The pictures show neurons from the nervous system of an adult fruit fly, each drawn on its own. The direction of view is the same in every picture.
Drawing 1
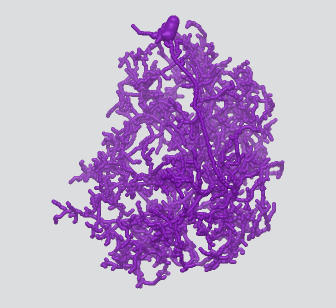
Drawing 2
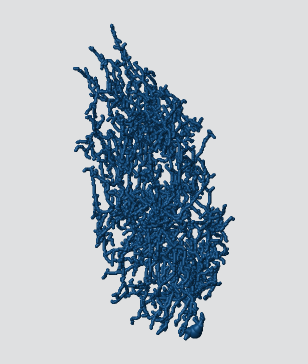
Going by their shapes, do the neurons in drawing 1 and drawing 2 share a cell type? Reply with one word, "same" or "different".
same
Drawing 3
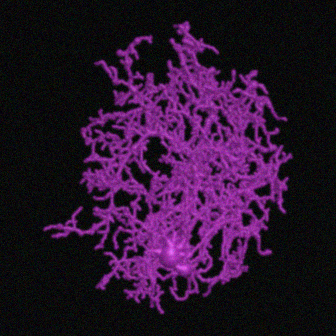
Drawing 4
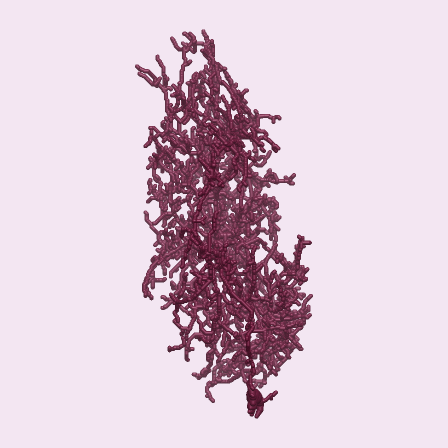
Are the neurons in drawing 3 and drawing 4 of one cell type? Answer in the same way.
same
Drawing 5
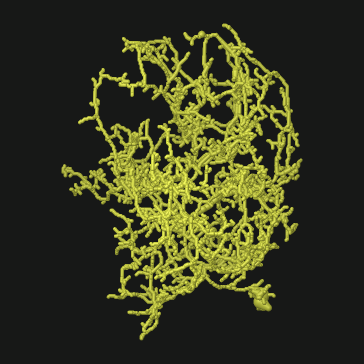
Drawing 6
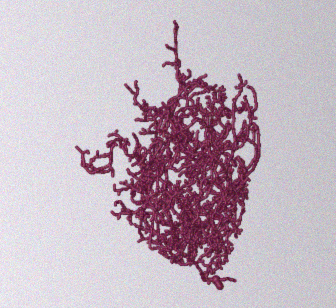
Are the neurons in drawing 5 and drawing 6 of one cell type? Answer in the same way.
same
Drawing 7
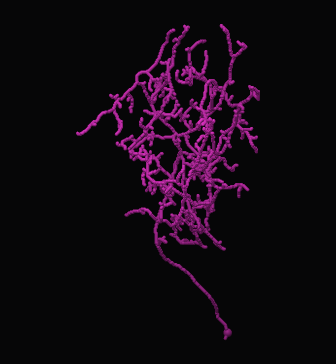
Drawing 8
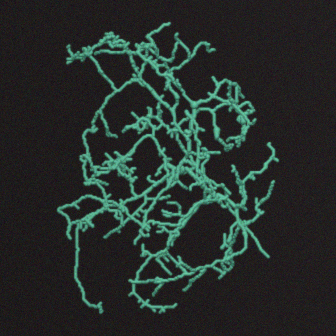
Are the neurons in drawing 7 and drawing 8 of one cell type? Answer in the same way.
same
